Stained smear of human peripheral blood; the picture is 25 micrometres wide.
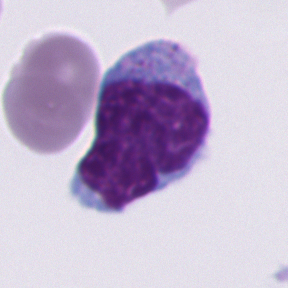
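Monocyte, the cell in the middle of this peripheral blood smear. Its outline strikes me as irregular and angular rather than round. The nucleus, about 12 by 10 micrometres, takes up about 70% of the cell's area. Most of the pale blue-grey cytoplasm gathers above it, and there I can make out a few fine dark purple dots. I find no vacuoles anywhere in the cytoplasm.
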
